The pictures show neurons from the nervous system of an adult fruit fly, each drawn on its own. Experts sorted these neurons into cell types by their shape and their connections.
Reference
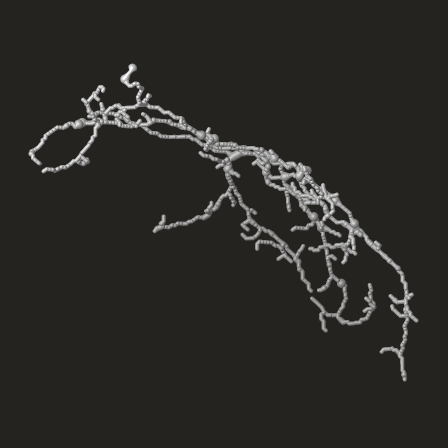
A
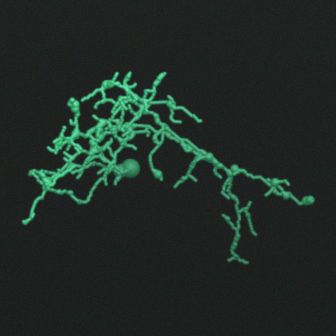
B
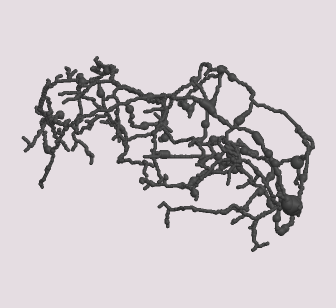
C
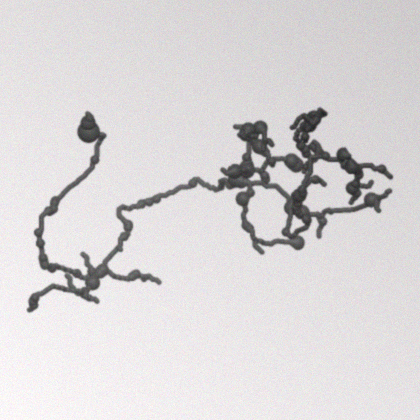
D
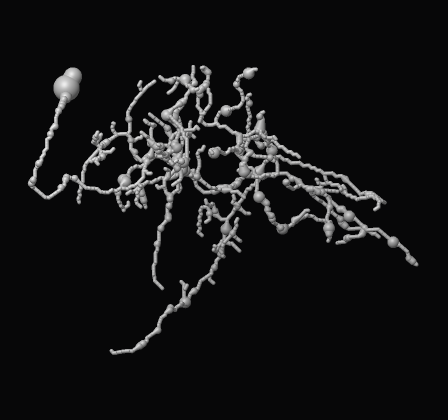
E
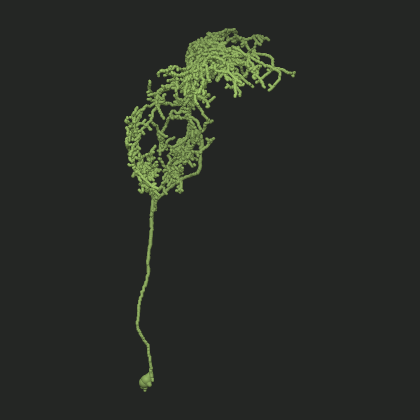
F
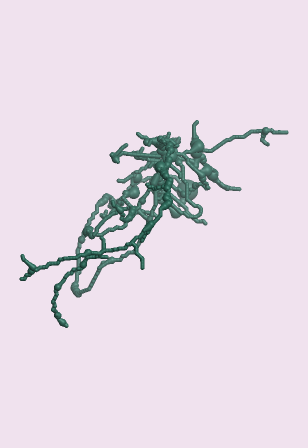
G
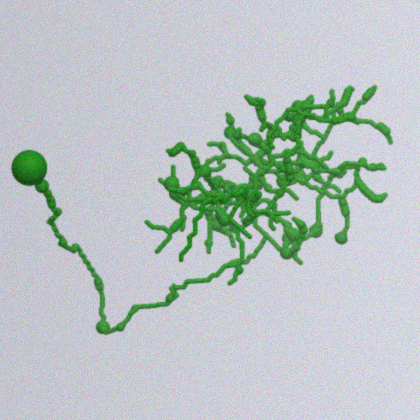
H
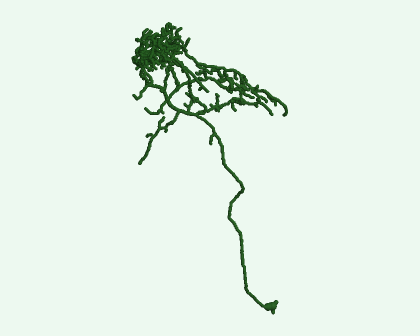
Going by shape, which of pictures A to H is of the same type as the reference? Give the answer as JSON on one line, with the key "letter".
{"letter": "A"}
